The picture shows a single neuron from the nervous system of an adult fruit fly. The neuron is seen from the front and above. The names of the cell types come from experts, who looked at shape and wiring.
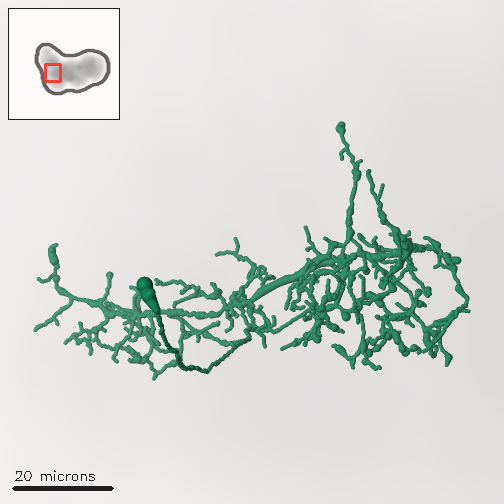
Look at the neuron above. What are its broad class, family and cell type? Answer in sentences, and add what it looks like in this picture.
Its broad class is nerve-cord intrinsic neuron. The family is hemilineage 09A. It is of cell type IN09A022. Its cell body lies on the left of the picture. From left to right in the picture it spans about 90 microns.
